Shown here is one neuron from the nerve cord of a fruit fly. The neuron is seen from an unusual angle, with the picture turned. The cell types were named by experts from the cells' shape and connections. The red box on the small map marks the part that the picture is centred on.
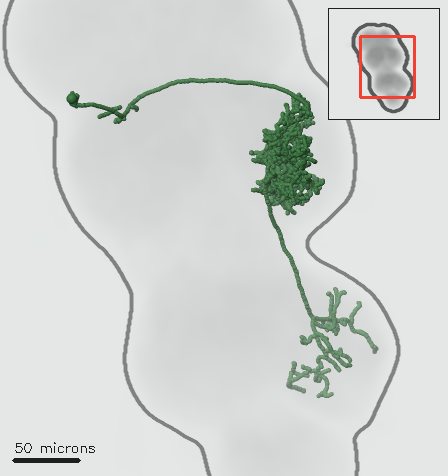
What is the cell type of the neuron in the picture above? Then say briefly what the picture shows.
Its cell type is IN01A009. Its broad class is nerve-cord intrinsic neuron. By the scale bar it is about 250 microns tall in this view. The picture shows dozens of branch ends.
